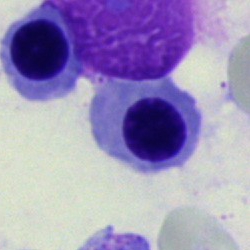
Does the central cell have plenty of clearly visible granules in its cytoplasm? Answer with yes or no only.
No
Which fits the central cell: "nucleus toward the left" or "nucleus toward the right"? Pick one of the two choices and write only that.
Nucleus toward the right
